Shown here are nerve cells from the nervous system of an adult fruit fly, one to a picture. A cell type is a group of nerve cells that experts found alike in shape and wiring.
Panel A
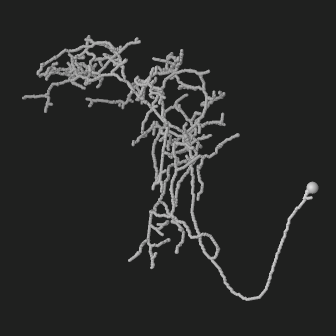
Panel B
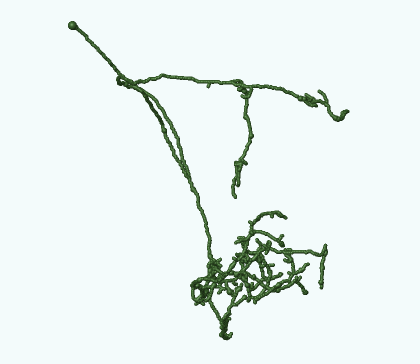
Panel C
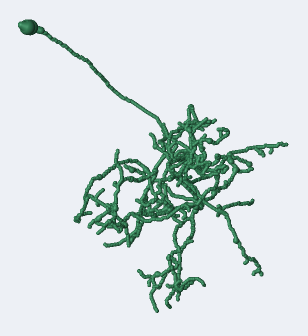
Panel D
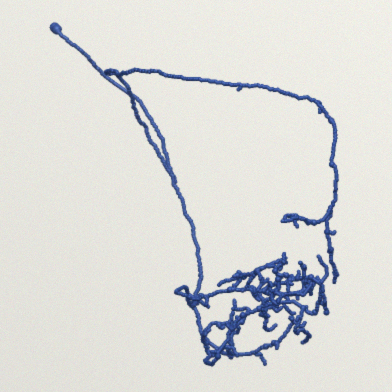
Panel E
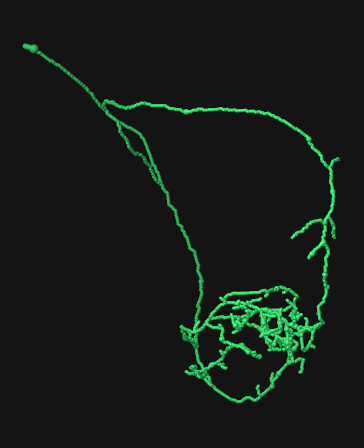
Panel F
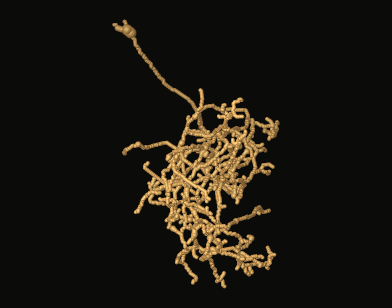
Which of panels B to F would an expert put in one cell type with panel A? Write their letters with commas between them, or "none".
C, F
